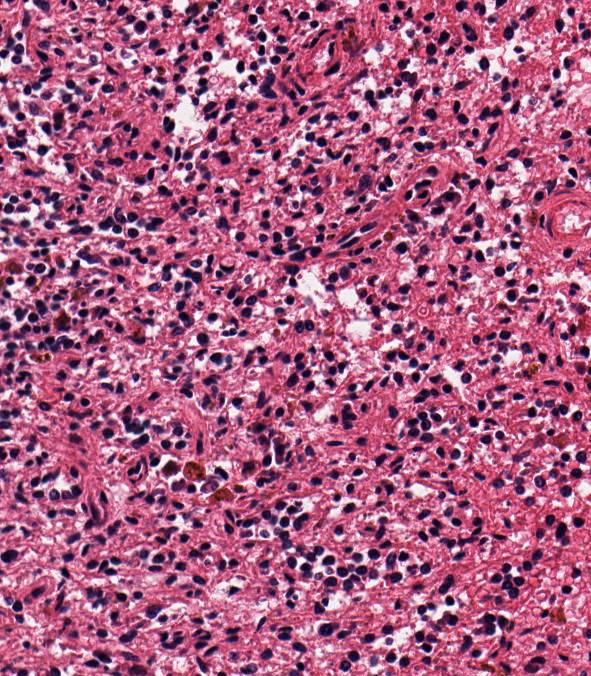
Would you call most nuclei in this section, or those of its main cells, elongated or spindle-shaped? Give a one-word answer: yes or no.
No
